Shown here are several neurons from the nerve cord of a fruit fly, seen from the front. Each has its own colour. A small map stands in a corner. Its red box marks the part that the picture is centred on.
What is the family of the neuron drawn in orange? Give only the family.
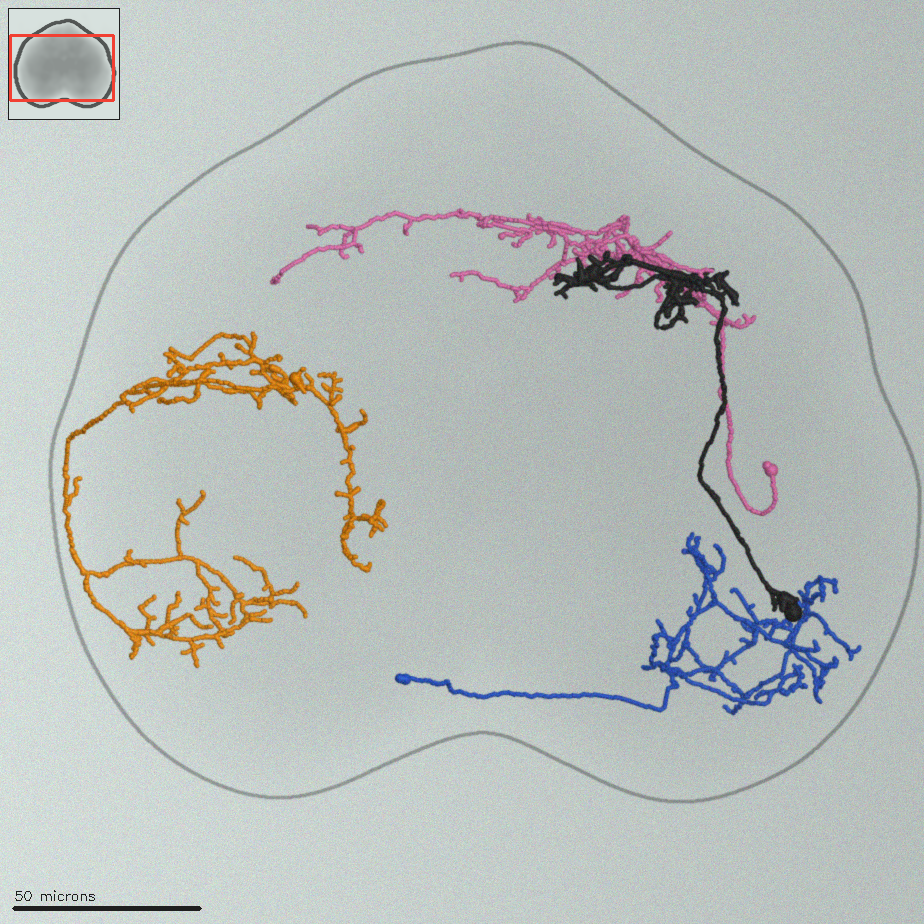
hemilineage 17A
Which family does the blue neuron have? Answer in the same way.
hemilineage 14A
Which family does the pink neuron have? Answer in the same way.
hemilineage 03B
